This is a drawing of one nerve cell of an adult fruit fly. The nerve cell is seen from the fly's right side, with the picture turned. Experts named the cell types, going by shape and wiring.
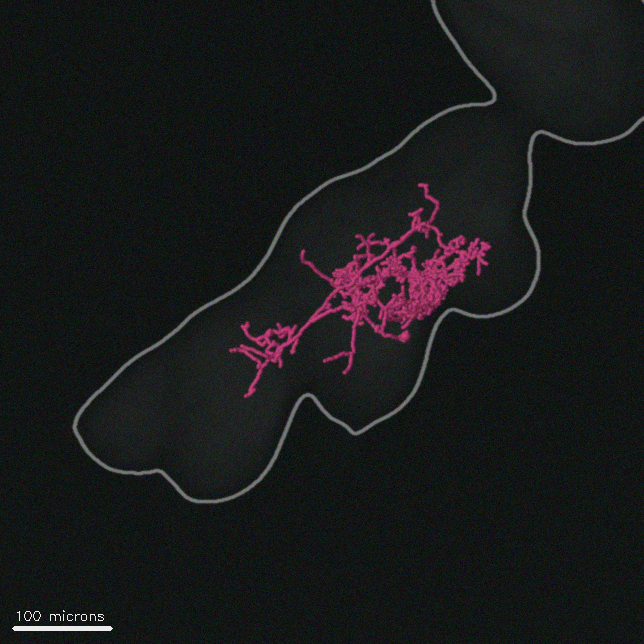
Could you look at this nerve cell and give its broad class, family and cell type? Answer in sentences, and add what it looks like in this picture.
It is a nerve-cord intrinsic neuron. Its family is hemilineage 06B. The cell type is IN06B016. From left to right in the picture it spans about 250 microns. In this view it is about as wide as it is tall.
